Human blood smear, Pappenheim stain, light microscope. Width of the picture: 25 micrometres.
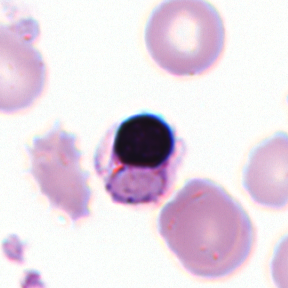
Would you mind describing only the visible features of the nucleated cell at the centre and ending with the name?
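Take a look inside the nucleus first: no nucleoli are visible. Just below it is a pale, greyish-lilac rounded area with a faint outline, and small dark purple dots lie along that area's lower edge. To the left of the nucleated cell you'll see a red cell with many spiky projections. The central nucleated cell is a normoblast.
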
